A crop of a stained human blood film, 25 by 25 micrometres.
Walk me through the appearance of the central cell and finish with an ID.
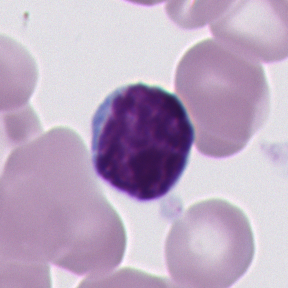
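Nucleus round, filling almost the whole cell, no nucleoli seen. Visible cytoplasm pale blue. Outline smooth, without surface projections. Result: typical lymphocyte.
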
